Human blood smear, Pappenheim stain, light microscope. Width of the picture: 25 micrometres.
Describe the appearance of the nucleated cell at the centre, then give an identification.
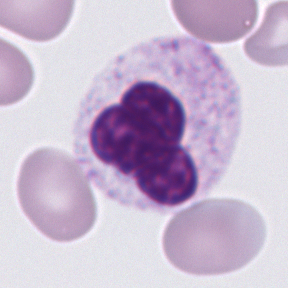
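The cell has a round, smooth outline. Its chromatin is condensed and stains dark purple. The nucleus measures about 11 by 8 micrometres and is surrounded by a wide, pale rim of cytoplasm. Fine pink-violet granules lie scattered through that cytoplasm. This is a segmented neutrophil.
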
